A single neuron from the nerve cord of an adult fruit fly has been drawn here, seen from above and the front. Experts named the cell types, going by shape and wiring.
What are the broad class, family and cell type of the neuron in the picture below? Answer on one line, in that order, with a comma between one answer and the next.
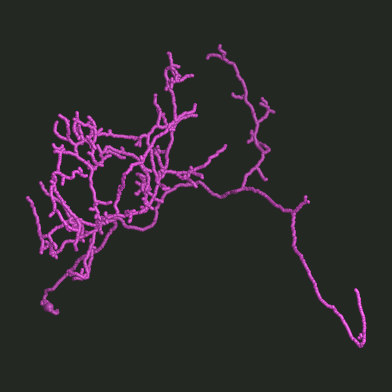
nerve-cord intrinsic neuron, hemilineage 08B, IN08B035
